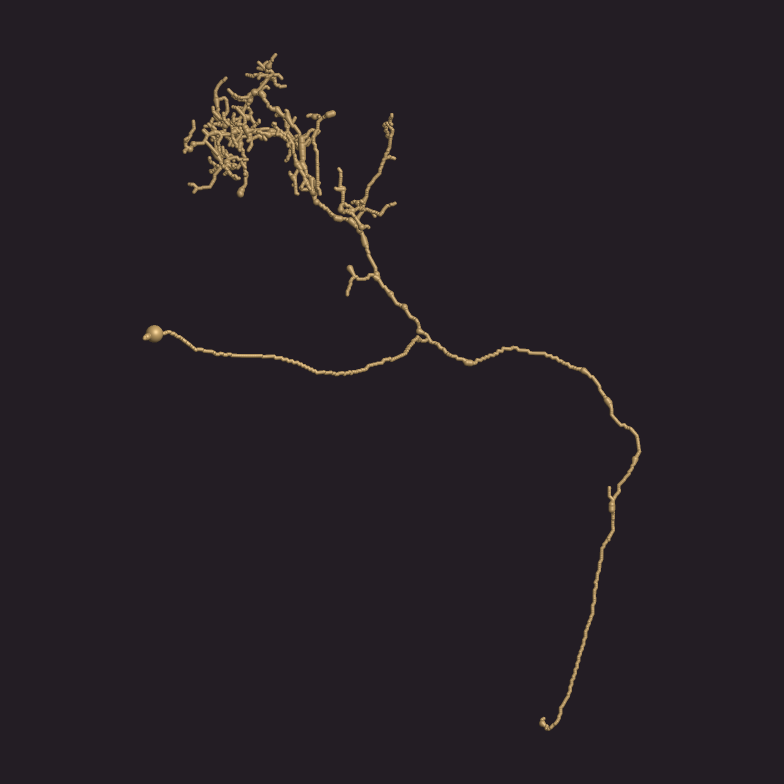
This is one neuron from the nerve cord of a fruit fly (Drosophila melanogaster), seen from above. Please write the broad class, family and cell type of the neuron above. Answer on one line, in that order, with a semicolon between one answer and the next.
nerve-cord intrinsic neuron; hemilineage 23B; IN23B074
